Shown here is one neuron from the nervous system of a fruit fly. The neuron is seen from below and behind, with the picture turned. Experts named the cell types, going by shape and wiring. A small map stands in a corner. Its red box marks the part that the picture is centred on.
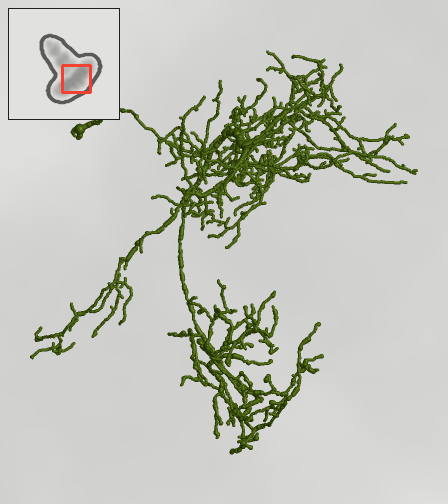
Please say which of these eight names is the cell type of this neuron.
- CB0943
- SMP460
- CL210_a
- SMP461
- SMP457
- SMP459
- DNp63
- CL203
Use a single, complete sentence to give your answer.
The neuron is a member of cell type CL203.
